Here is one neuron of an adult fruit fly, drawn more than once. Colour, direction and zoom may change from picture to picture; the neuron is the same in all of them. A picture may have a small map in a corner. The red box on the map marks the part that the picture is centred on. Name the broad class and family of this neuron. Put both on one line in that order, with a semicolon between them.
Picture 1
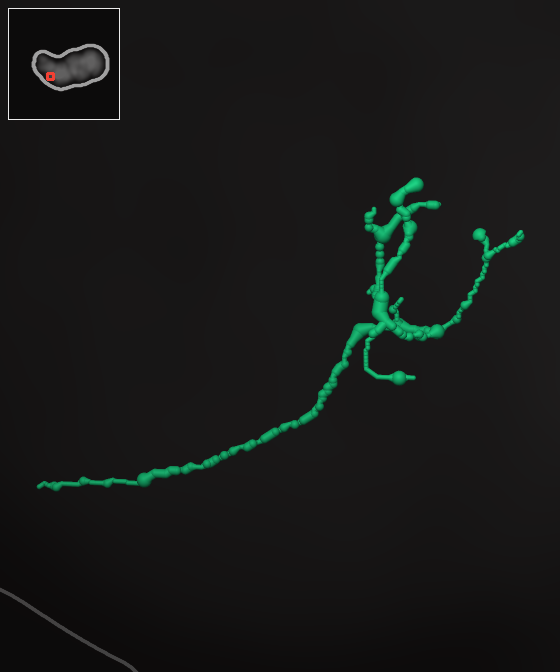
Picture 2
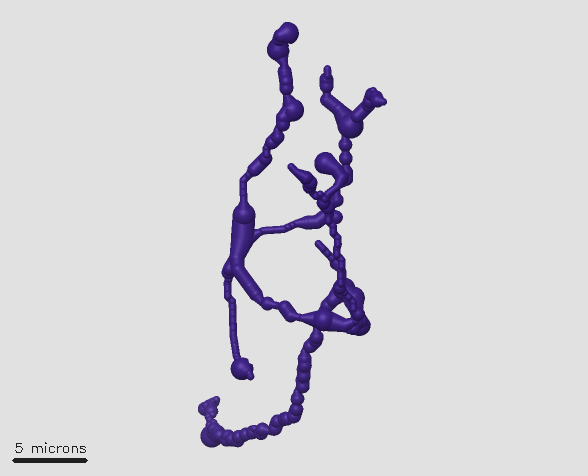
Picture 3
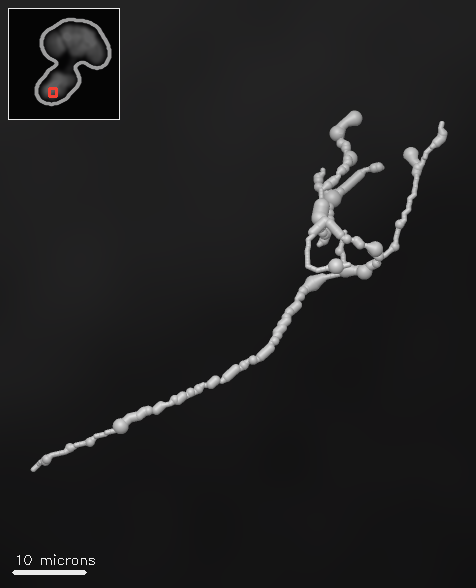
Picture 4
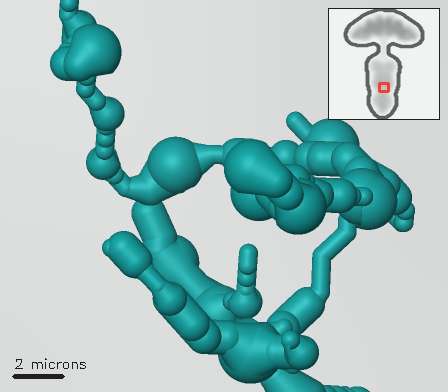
sensory neuron entering the nerve cord; class mechanosensory tactile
